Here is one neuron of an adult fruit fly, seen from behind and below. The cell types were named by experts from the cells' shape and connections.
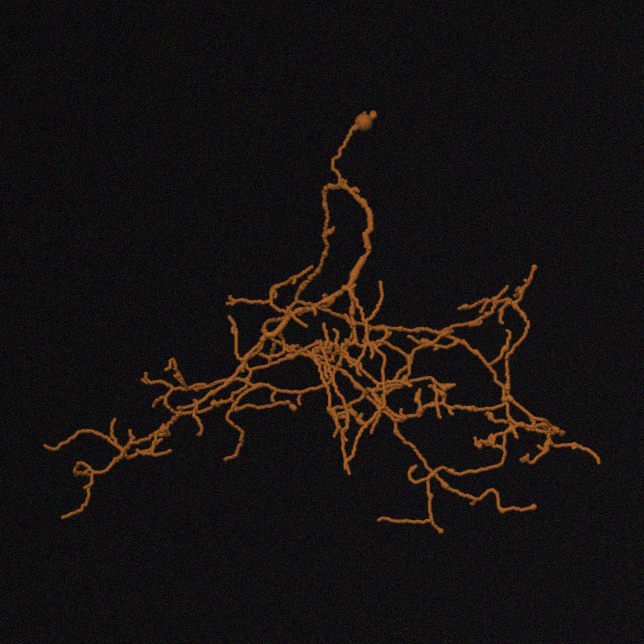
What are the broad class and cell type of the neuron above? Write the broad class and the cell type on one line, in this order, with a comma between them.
central-brain intrinsic neuron, PLP079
